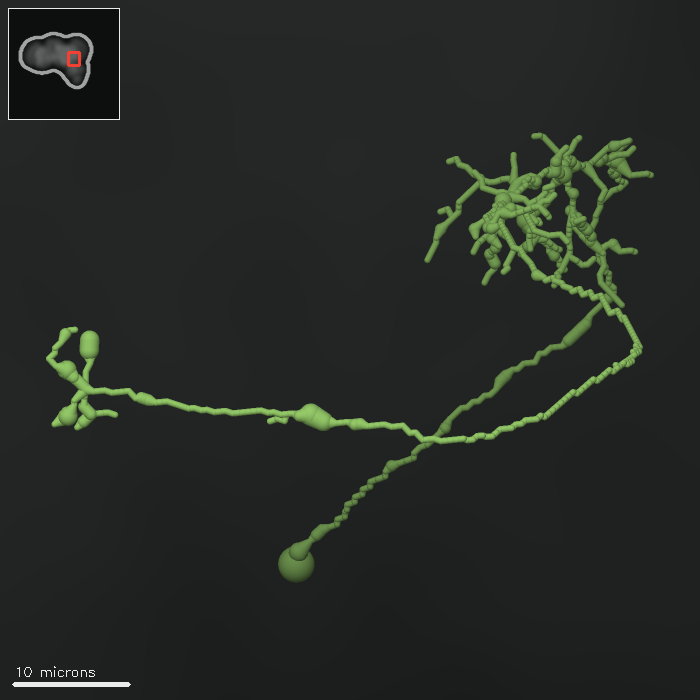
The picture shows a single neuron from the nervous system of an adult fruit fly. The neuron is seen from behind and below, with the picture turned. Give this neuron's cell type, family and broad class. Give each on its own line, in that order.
Tm12
Tm
optic-lobe intrinsic neuron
